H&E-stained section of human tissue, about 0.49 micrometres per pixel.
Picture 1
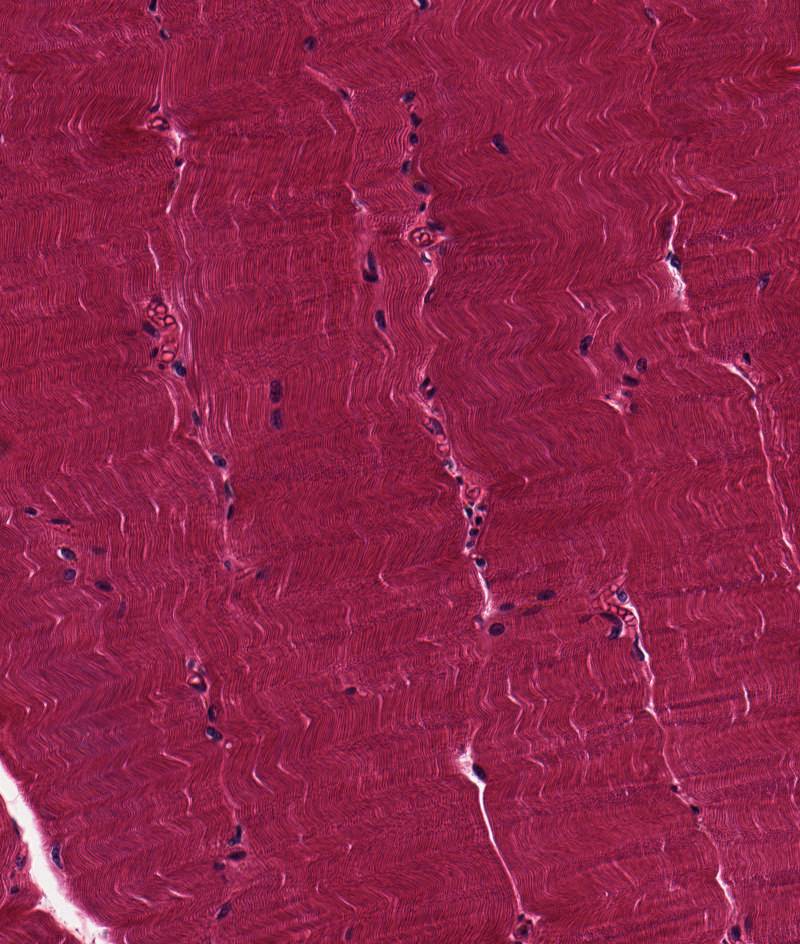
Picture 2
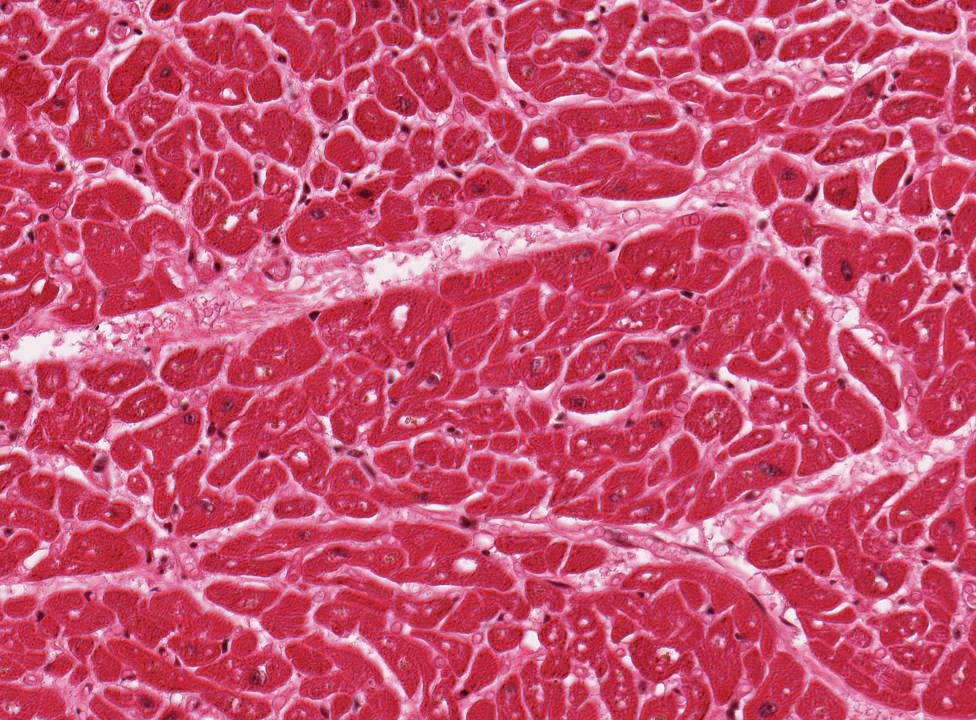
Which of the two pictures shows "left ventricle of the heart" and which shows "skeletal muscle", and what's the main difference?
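You're looking at skeletal muscle in picture 1 and the left ventricle of the heart in picture 2. The fibres in the first are uniformly deep pink-red, and their dark, elongated nuclei lie along the fibre borders rather than in the centres. Connective tissue between those fibres is very scant, showing only as thin pale clefts, and small capillaries with red blood cells sit in the narrow gaps, for instance at the upper left and upper centre. In the left ventricle picture, the fibres are cut mostly in cross or oblique section and grouped into bundles. Wherever a fibre's nucleus shows, it's single and central. Some fibres carry fine golden-brown granules near their centre, and small dark nuclei lie in the narrow spaces between the fibres.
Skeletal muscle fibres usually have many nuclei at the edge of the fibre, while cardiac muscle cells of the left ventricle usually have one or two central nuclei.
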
